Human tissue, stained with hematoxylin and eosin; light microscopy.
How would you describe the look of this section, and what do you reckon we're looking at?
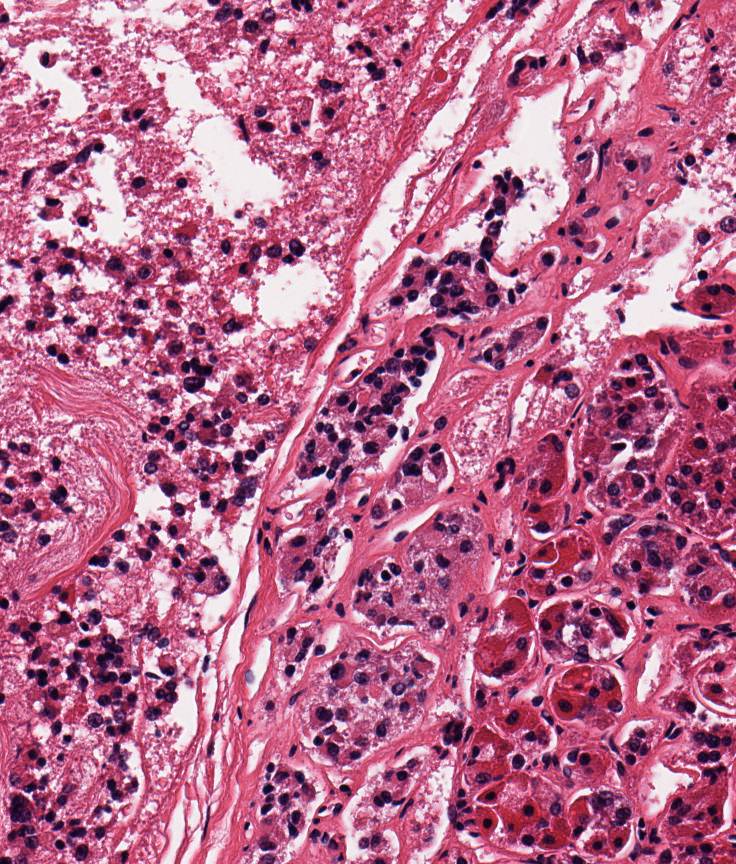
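Left of band: cells in loose scattered sheets, not nested. Their nuclei small, round, dark-staining. Lower right: rounded nests, cytoplasm strongly red-eosinophilic. Just right of band: nests with paler, finely granular cytoplasm than those in the lower right. Tissue: pituitary.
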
